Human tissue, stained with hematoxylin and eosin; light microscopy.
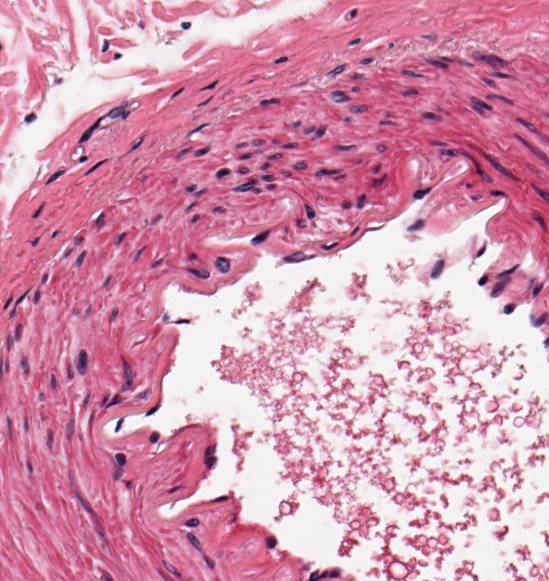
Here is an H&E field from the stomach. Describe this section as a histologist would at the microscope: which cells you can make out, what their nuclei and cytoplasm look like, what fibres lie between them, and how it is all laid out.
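The curved wall of a tubular structure arches around a lumen occupying the lower right. A single layer of flattened endothelial cells with thin dark nuclei lines the luminal surface. Just beneath this lining, a wavy glassy pink band follows the folded inner surface. The wall itself is made of smooth muscle cells, their elongated nuclei running parallel to the curve of the lumen.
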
